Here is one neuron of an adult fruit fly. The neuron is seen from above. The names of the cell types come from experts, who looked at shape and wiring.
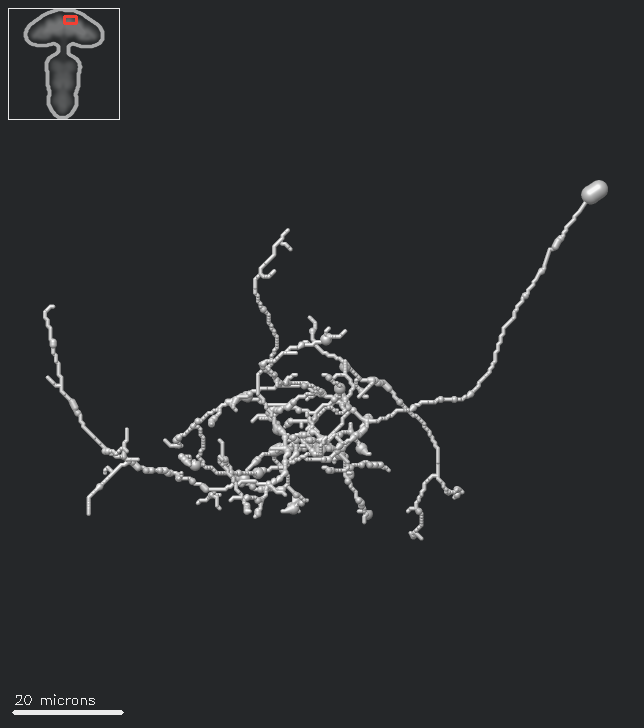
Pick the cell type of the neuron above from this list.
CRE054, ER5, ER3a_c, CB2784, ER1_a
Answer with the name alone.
CB2784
